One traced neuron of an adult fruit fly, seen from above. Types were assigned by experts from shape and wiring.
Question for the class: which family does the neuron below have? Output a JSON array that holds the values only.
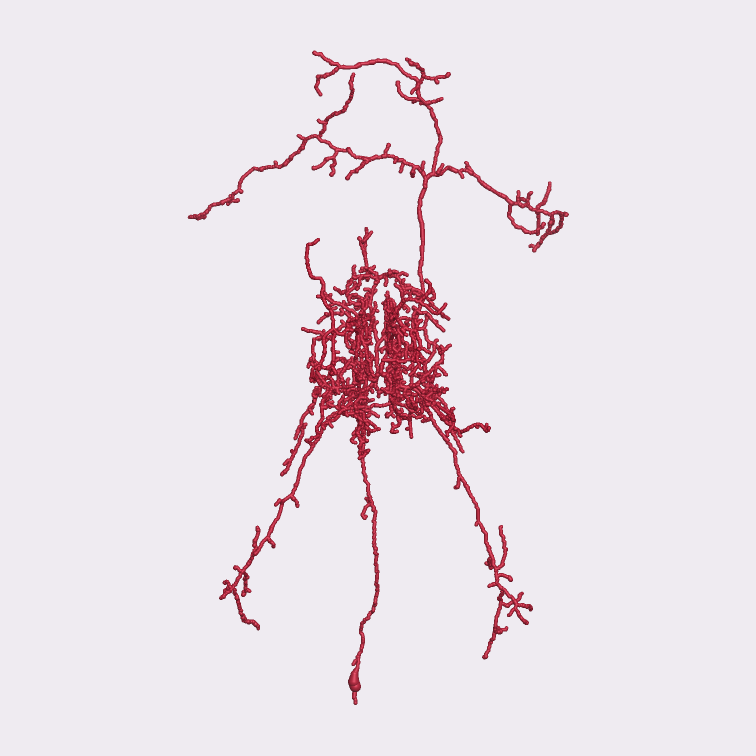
["hemilineage 06B"]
